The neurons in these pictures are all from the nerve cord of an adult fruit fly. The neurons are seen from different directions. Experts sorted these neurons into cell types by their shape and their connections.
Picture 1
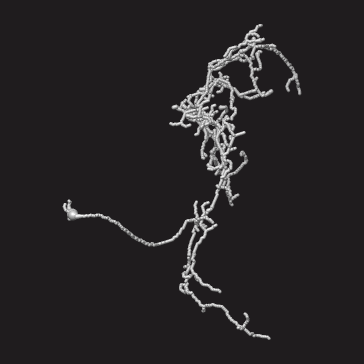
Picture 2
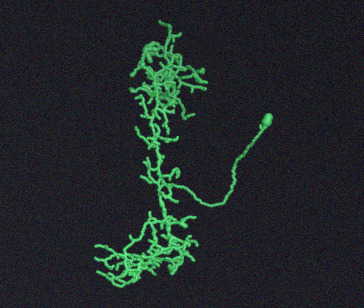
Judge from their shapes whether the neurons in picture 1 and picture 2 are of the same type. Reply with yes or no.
no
